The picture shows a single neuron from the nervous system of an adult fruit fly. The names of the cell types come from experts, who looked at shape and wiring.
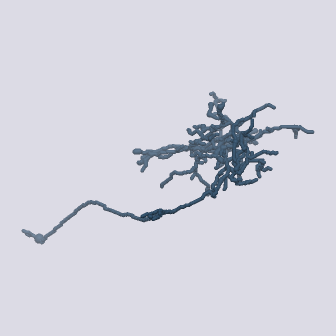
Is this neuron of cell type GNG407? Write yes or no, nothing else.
no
